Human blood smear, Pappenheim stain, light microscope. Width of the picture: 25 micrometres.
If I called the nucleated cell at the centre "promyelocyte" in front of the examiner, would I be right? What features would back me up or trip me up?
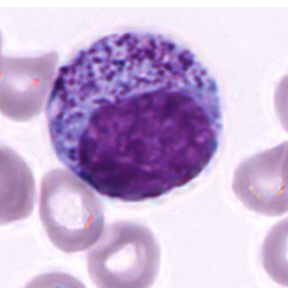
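About 15 micrometres across, the cell has a round, smooth outline. Its chromatin looks coarse and mottled rather than smooth. Coarse dark purple granules are scattered through pale bluish-grey cytoplasm.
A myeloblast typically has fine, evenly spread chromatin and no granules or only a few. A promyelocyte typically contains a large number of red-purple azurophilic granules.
The coarse chromatin and the granules thus weigh against myeloblast and for promyelocyte.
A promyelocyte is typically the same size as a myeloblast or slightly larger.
Size therefore fits either name. The name promyelocyte fits this cell.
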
